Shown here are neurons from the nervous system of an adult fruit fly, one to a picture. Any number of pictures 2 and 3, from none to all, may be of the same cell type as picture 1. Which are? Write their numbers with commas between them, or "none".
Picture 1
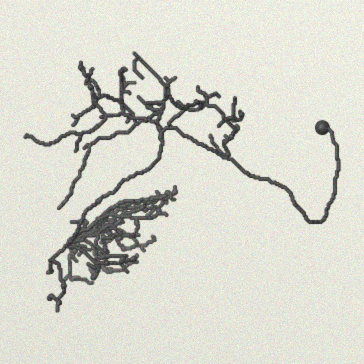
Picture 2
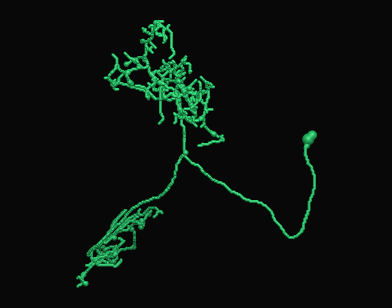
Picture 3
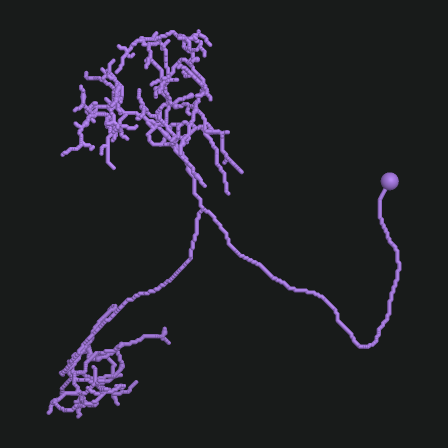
none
